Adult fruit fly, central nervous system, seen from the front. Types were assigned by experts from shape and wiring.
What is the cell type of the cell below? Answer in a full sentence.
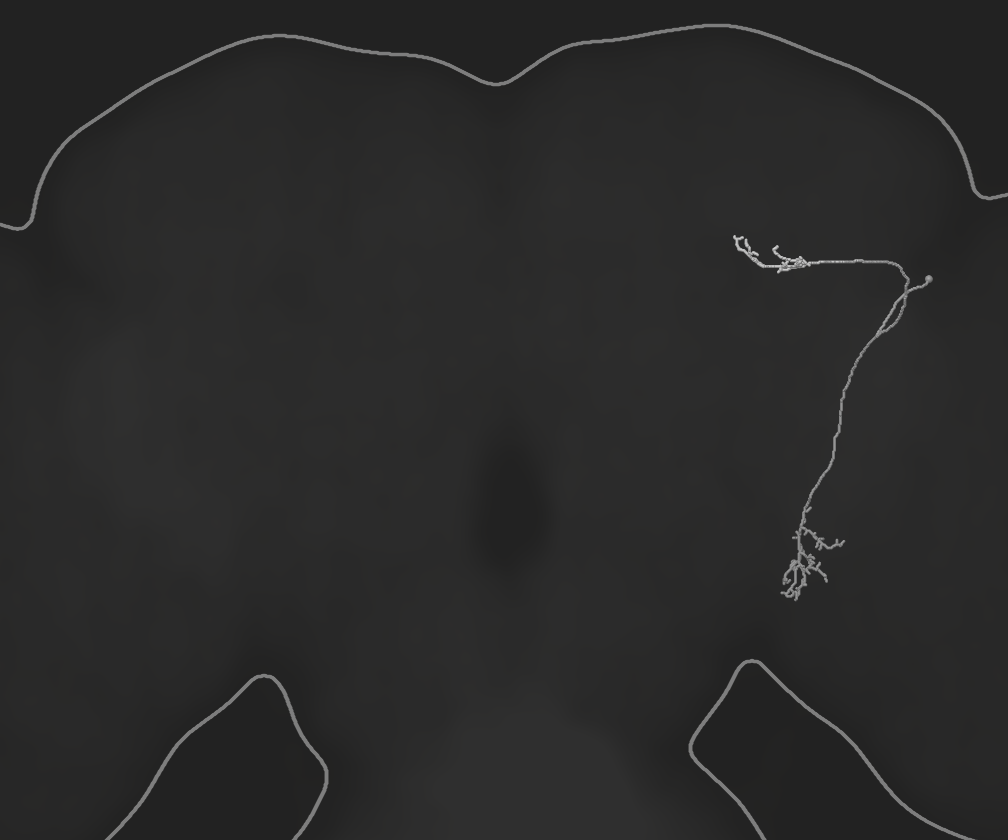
The cell type is LC10c-1.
